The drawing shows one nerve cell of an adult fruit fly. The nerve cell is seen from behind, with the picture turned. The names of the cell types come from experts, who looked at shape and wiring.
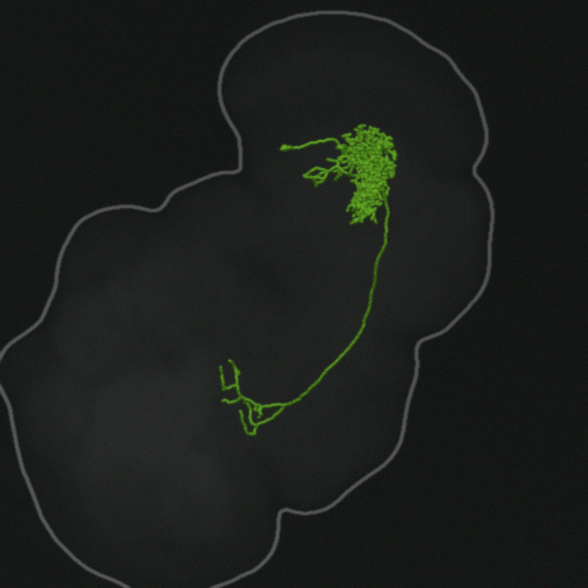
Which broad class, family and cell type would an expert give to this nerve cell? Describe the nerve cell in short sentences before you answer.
In this view it is taller than it is wide. This is a central-brain intrinsic neuron. Its family is hemilineage VLPl&p1_lateral. The cell type is AVLP321.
